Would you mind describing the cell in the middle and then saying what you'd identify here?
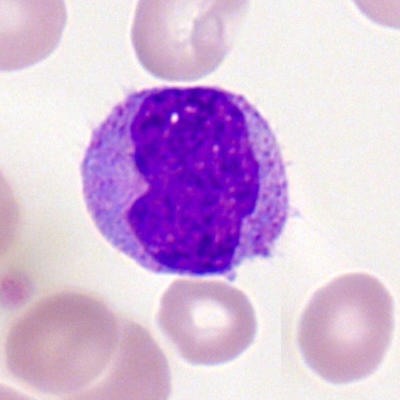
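You'll notice the outline is roughly round. There's a notch cutting into the left side of the nucleus. The cytoplasm is a pale greyish blue, and fine hair-like projections stick out from the cell edge. So that's a monocyte.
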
